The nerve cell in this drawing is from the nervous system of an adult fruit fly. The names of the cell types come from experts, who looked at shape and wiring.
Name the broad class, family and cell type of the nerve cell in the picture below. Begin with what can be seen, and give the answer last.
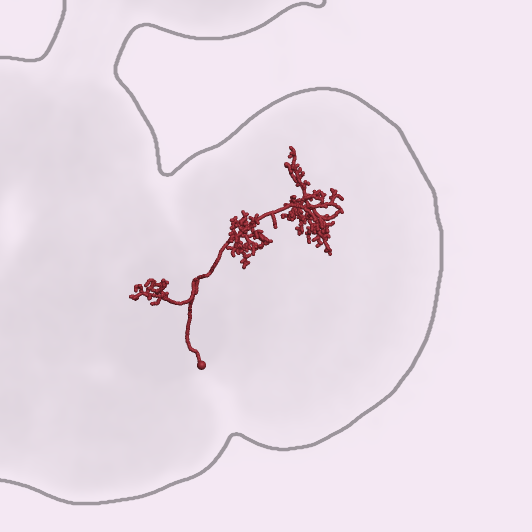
In this view it is about as wide as it is tall. It is a visual projection neuron. Its family is hemilineage VPNd1. Its cell type is LPLC2.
